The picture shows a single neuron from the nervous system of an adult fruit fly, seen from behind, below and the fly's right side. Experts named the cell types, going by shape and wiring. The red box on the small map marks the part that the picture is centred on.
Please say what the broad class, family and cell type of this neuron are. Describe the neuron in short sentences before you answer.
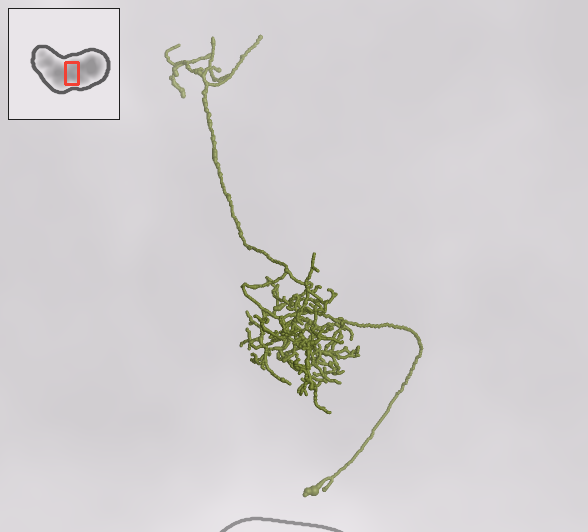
The cell body is at the bottom of the picture. Dozens of branch ends can be seen. It is a central-brain intrinsic neuron. The family is hemilineage WEDa2. Its cell type is WEDPN1A.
